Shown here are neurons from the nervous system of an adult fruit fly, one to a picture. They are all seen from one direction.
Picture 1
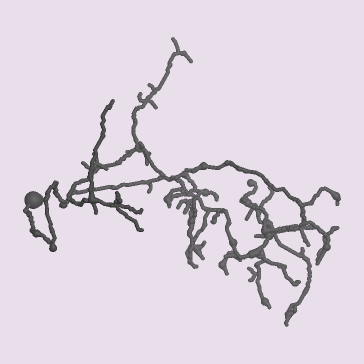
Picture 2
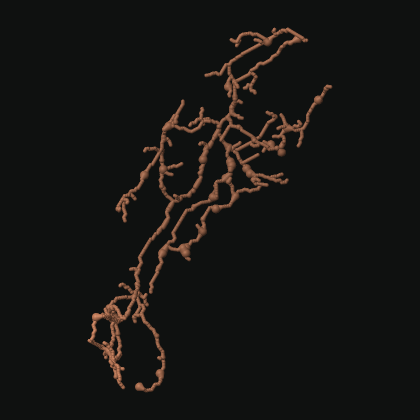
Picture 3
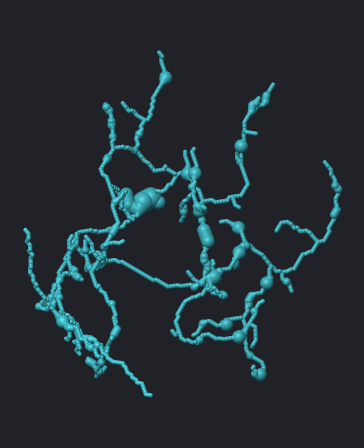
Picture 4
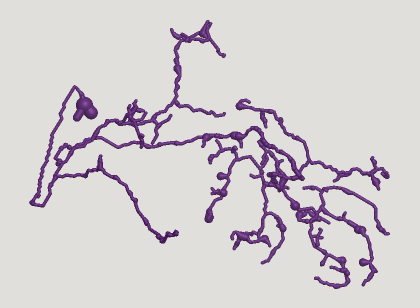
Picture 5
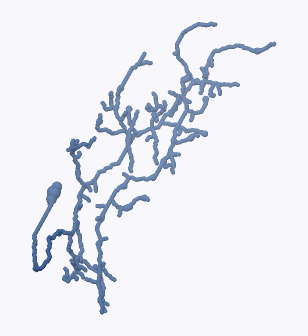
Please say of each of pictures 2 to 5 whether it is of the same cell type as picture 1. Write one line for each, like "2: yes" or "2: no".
2: no
3: yes
4: yes
5: no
